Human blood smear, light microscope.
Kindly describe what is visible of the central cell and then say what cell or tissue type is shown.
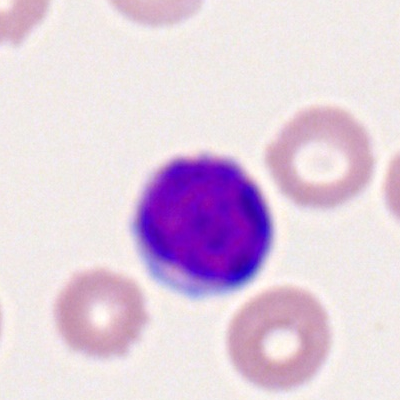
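Look first at the outline: it is roughly round. The cytoplasm is pale blue, and most of what you can see of it runs along the lower edge of the cell. Notice that no granules show in it. This cell is a lymphocyte.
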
